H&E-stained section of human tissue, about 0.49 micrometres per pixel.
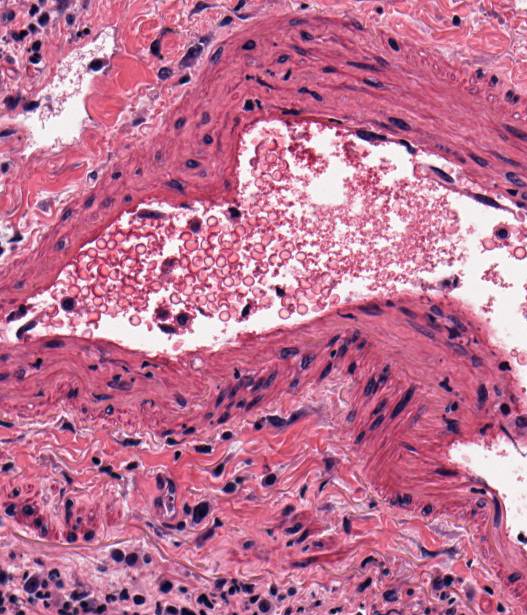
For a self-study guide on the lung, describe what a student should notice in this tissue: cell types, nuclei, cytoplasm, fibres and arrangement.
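An irregular vascular lumen crosses the middle roughly horizontally, walled above and below. Red blood cells are pale pink rings with paler centres; only a few dark nucleated cells lie among them. Smooth muscle cells form its wall, their elongated nuclei mostly parallel to the lumen.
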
